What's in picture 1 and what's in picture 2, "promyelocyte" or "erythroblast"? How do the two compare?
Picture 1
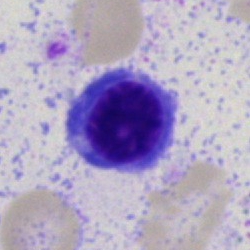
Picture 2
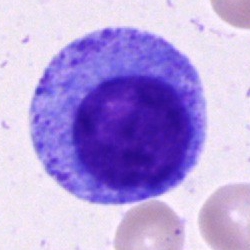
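Two kinds are shown here: the erythroblast in picture 1 and the promyelocyte in picture 2. Look first for granules: the erythroblast's cytoplasm shows none, while the promyelocyte has purple granules scattered through its cytoplasm.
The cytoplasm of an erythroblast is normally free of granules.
Compare the colour as well; the erythroblast's cytoplasm is a deep blue rim around the nucleus, whereas the promyelocyte's is a light bluish-lilac. Now find the nucleus of the promyelocyte, which sits off-centre toward the lower right, so that its rim of cytoplasm is widest on the upper left side.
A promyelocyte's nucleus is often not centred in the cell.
In the erythroblast, the rim of cytoplasm is widest on the left side, and the chromatin stains dark purple throughout the nucleus. The edges differ too, the erythroblast being roughly round with a slightly uneven, ruffled edge and the promyelocyte round with a smooth outline. Neither cell shows any vacuoles in its cytoplasm.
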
